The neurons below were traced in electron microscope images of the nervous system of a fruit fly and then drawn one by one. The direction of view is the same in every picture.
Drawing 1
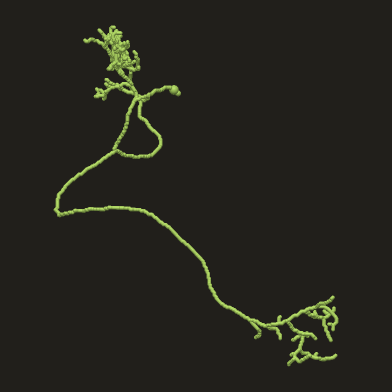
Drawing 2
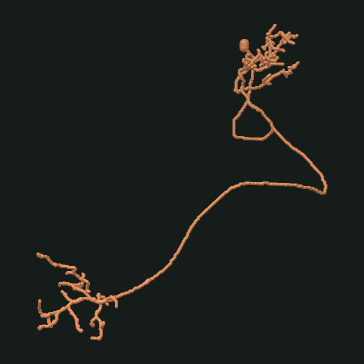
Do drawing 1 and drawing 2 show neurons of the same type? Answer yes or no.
yes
